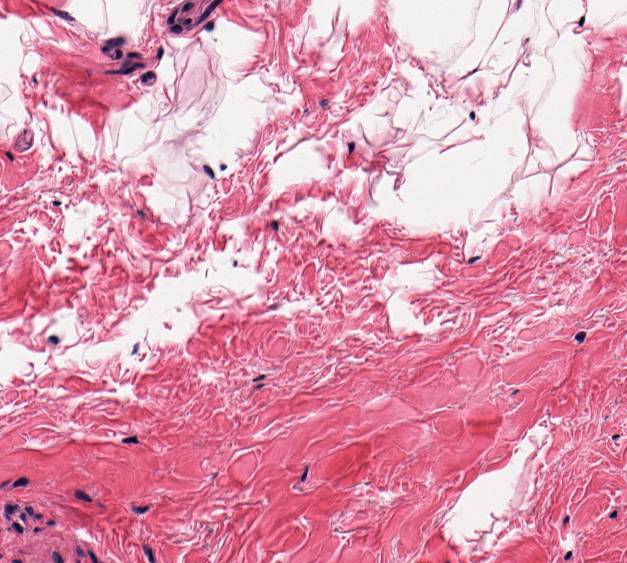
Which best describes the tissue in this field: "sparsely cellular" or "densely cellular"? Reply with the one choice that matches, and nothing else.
Sparsely cellular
